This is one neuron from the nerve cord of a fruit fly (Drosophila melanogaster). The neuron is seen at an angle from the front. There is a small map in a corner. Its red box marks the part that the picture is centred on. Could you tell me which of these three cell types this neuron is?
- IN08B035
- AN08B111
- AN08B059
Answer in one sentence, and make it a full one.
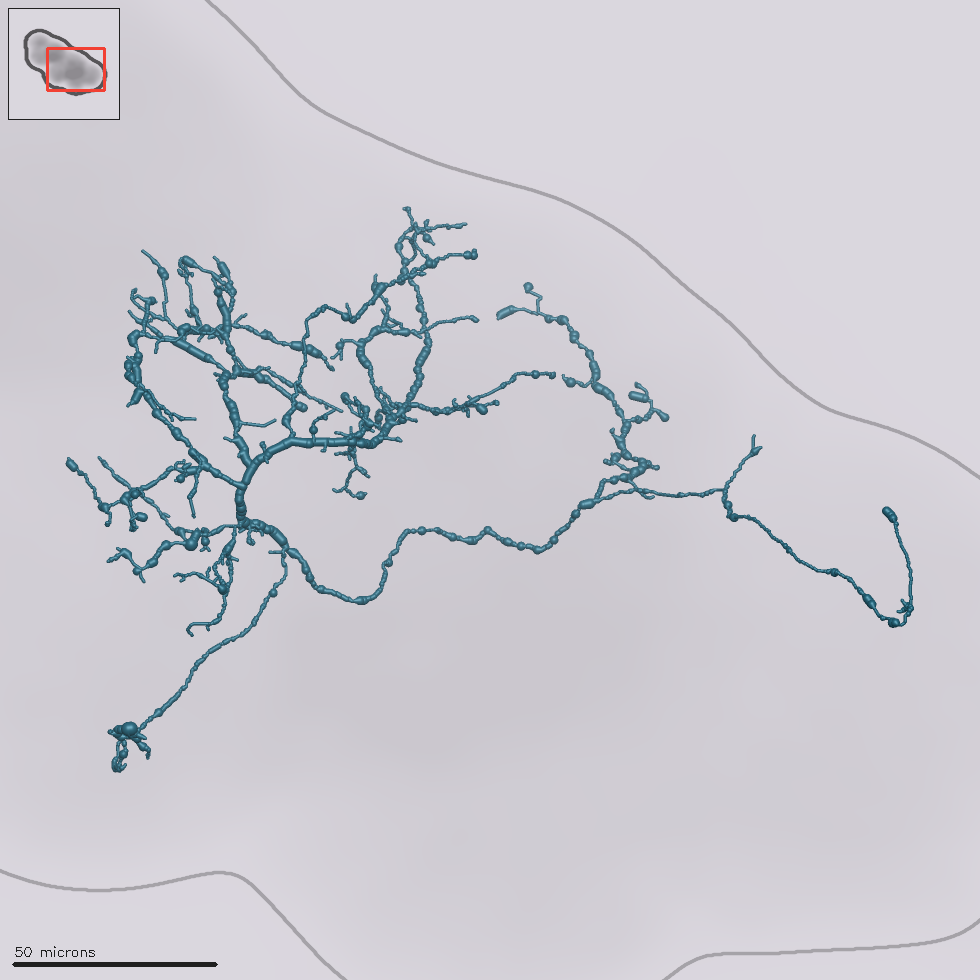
The cell type name for this neuron is IN08B035.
